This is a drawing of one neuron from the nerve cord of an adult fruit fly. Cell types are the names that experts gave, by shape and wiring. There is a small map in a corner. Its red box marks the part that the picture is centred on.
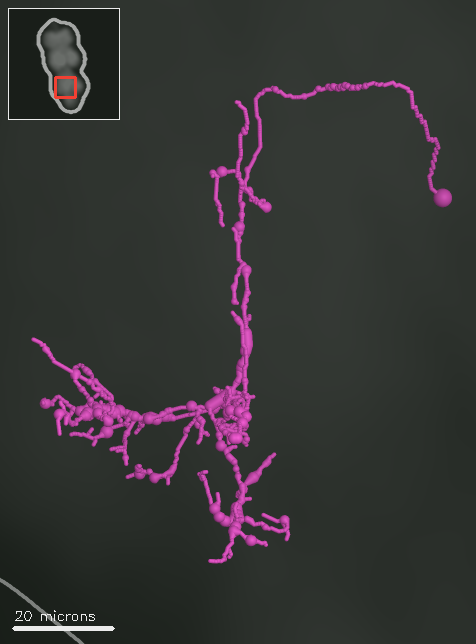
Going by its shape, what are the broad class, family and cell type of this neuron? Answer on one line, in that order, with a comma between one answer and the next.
nerve-cord intrinsic neuron, hemilineage 14A, IN14A095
